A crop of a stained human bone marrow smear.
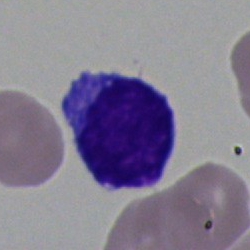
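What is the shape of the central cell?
Roughly round, with a slightly ragged edge at the upper left.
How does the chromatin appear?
It is dense and stains deep purple throughout, and no nucleolus can be seen in the nucleus.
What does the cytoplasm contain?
It shows no granules.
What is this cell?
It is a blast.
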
